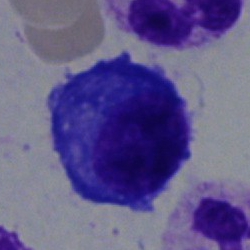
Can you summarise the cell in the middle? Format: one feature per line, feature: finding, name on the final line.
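Cytoplasm: deep, intense blue staining
Edge: small blunt knobs, clearest along the top
Nucleus: only faintly set apart from the dark cytoplasm around it
Left side: paler, mottled patches in the cytoplasm
Cell type: plasma cell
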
